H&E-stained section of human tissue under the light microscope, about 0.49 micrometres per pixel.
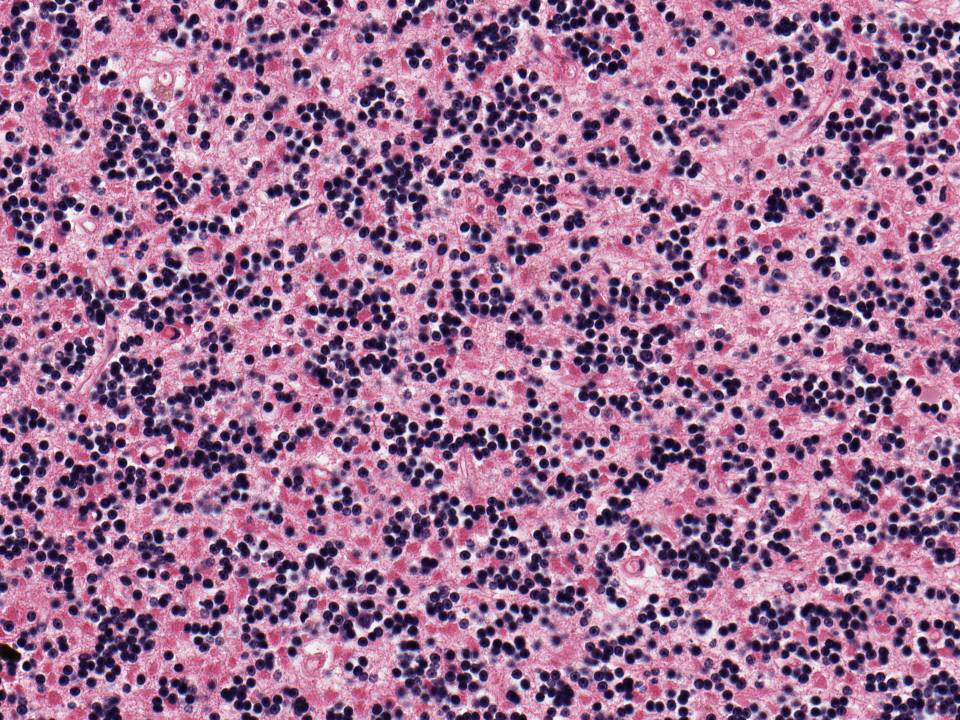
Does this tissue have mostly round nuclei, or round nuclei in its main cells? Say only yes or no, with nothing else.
Yes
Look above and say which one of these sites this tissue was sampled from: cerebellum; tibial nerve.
cerebellum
